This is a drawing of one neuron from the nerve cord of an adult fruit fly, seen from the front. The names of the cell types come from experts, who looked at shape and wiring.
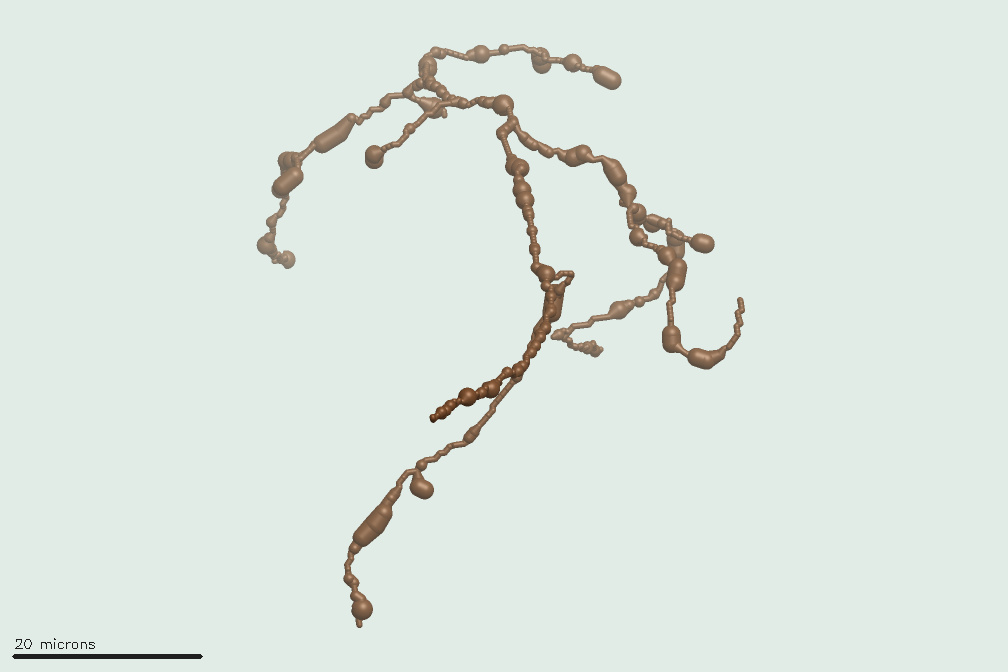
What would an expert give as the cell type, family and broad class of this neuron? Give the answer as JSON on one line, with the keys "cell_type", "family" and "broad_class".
{"cell_type": "DNg58", "family": "DNg", "broad_class": "descending neuron"}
